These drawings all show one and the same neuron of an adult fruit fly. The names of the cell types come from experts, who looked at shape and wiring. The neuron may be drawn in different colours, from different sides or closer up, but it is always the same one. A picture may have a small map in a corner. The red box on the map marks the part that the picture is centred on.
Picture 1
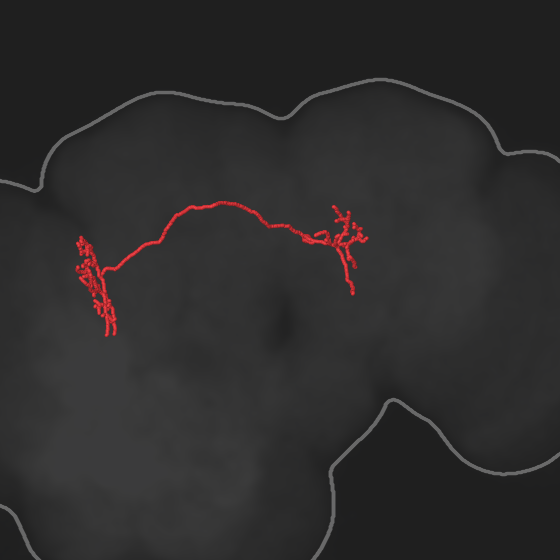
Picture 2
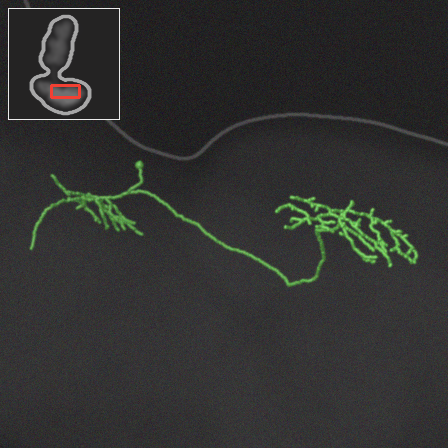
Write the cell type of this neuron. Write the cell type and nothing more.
LoVC26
